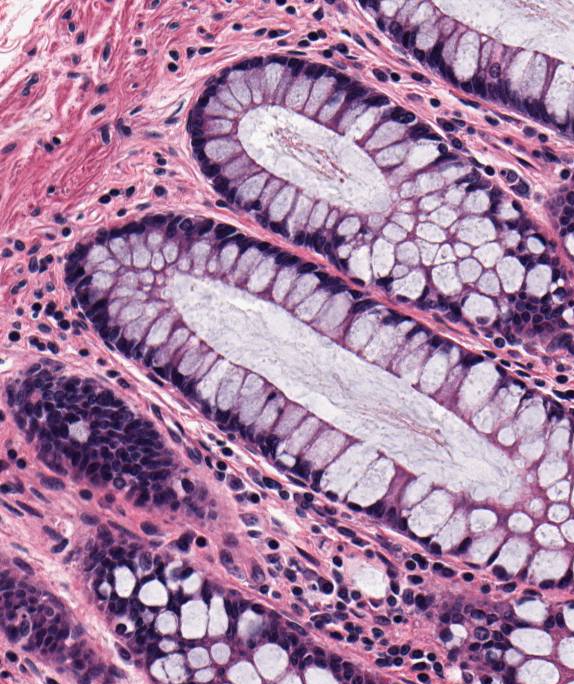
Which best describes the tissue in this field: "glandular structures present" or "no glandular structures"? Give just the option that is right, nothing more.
Glandular structures present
